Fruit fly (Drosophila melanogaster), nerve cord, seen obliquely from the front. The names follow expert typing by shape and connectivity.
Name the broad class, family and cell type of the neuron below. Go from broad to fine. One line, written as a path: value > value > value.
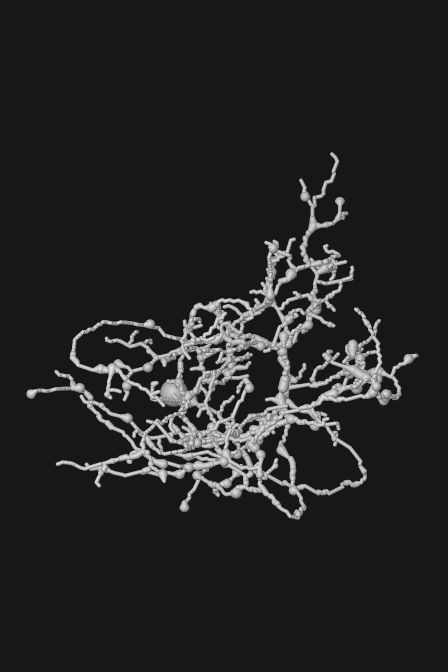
nerve-cord intrinsic neuron > hemilineage 01B > IN01B026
